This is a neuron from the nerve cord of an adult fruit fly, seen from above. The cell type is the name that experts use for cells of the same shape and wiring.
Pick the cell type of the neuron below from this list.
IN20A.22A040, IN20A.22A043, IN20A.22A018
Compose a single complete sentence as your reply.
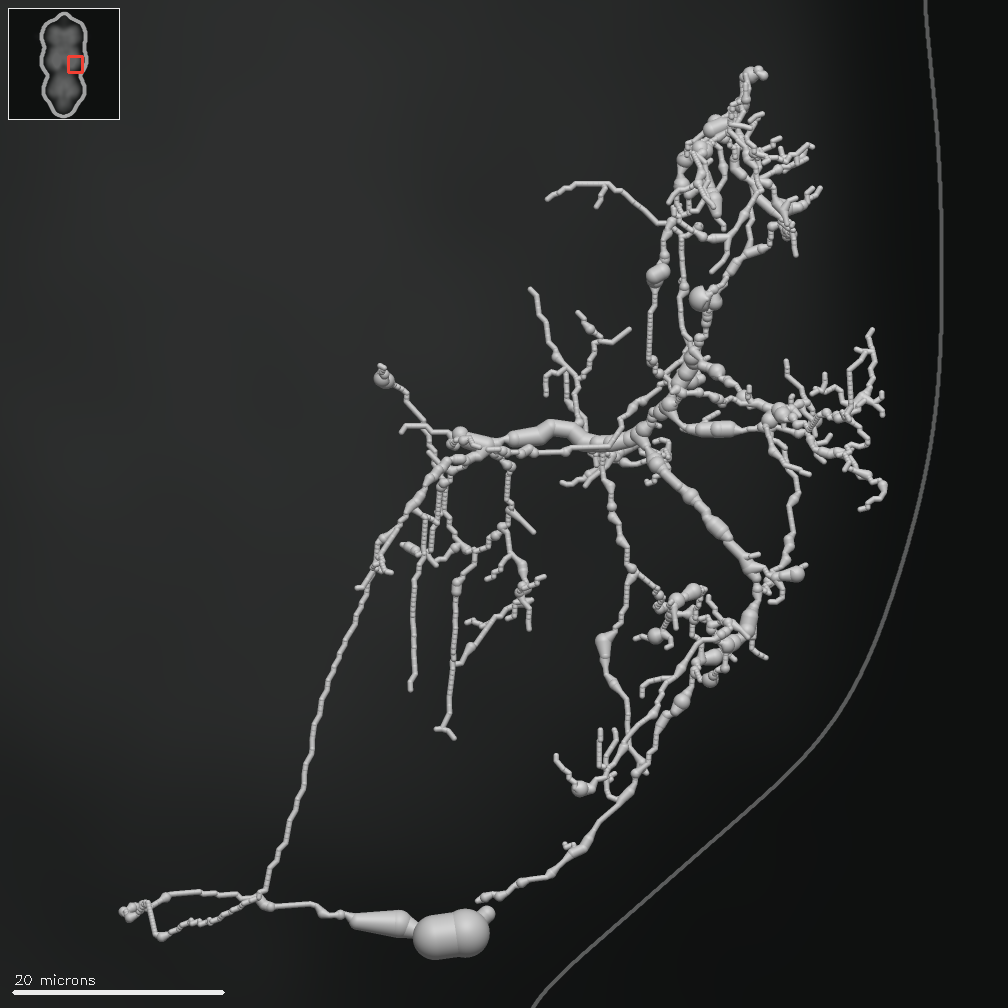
The neuron is typed under the name IN20A.22A043.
